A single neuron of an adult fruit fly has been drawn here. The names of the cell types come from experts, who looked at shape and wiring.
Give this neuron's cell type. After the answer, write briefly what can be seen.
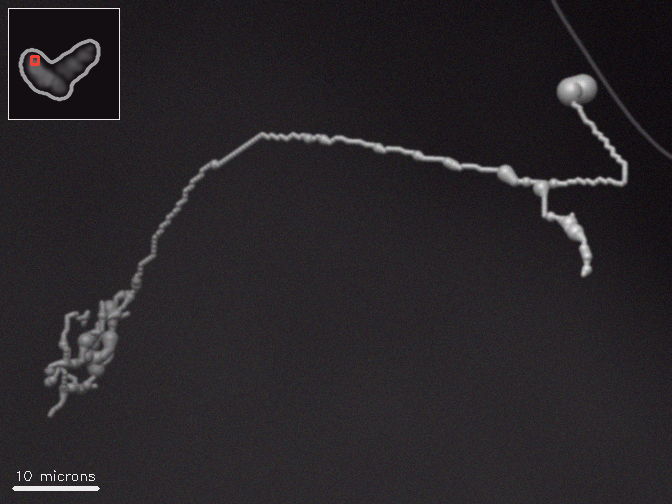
The cell type is T4a. Its broad class is optic-lobe intrinsic neuron. The cell body can be seen at the upper right of the picture. From left to right in the picture it spans about 70 microns.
